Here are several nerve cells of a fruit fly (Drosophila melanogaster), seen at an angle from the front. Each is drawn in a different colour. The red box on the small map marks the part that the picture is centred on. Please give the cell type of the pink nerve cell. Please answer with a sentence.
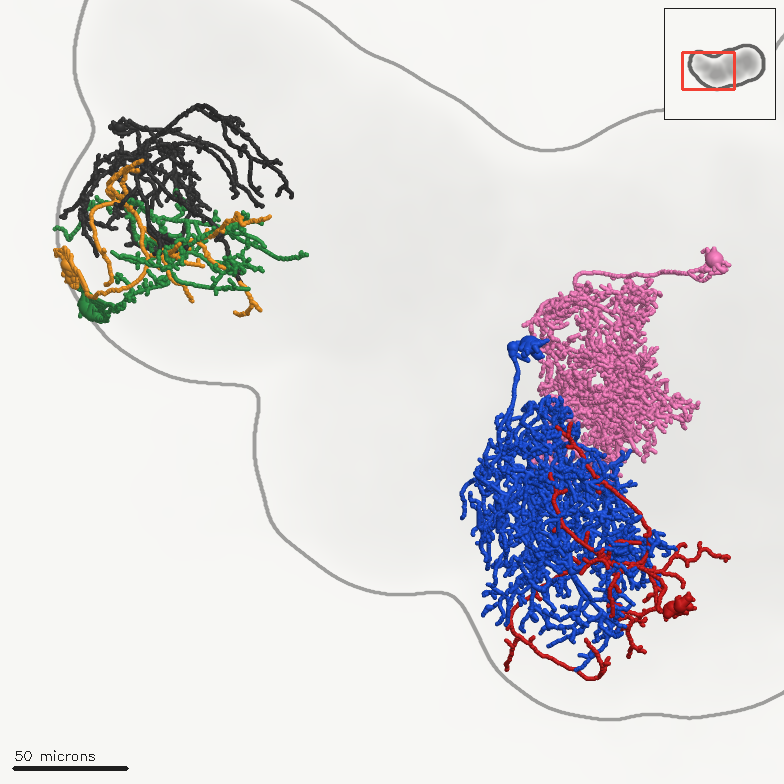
The cell type is IN19A011.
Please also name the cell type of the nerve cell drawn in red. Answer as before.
The cell type is Ta depressor MN.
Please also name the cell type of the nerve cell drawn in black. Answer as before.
The cell type is Acc. tr flexor MN.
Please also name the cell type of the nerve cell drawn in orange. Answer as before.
The cell type is Acc. ti flexor MN.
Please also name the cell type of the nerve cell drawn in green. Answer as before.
The cell type is ltm2-femur MN.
